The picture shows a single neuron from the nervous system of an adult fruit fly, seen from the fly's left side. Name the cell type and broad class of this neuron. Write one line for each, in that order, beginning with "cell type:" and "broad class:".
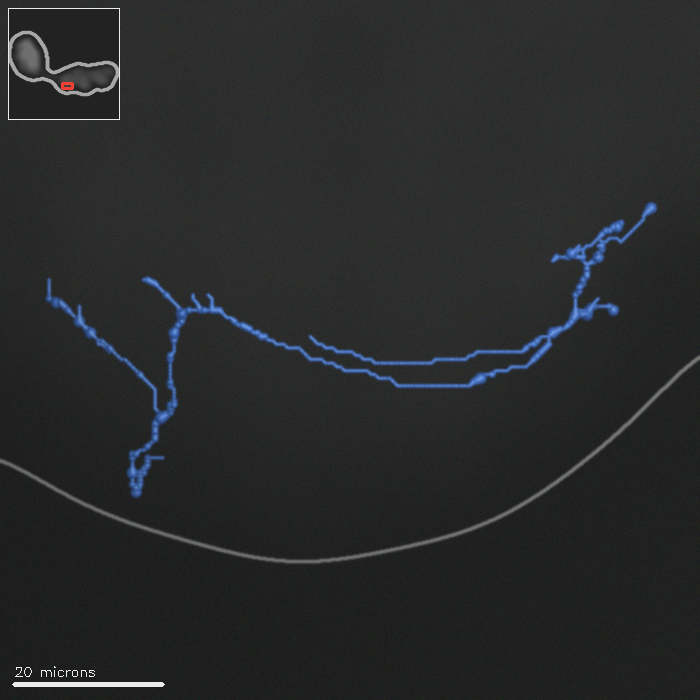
cell type: SNxx29
broad class: sensory neuron entering the nerve cord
